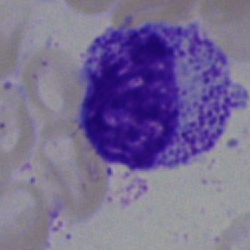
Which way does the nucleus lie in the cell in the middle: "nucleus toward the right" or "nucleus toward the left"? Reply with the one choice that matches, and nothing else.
Nucleus toward the left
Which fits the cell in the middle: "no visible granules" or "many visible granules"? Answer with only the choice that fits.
Many visible granules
